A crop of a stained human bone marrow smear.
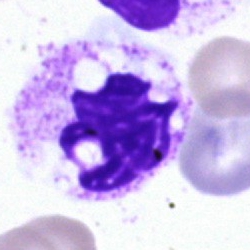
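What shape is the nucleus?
Irregular and folded, with several indentations.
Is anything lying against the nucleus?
Yes, several clear, unstained vacuoles sit close against it.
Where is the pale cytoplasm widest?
On the left side of the nucleus.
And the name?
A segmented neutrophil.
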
